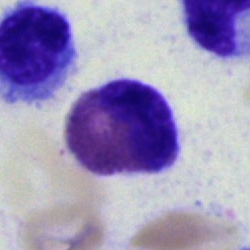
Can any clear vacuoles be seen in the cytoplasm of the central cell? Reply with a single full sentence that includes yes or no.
No, the cytoplasm of this cell is without vacuoles.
